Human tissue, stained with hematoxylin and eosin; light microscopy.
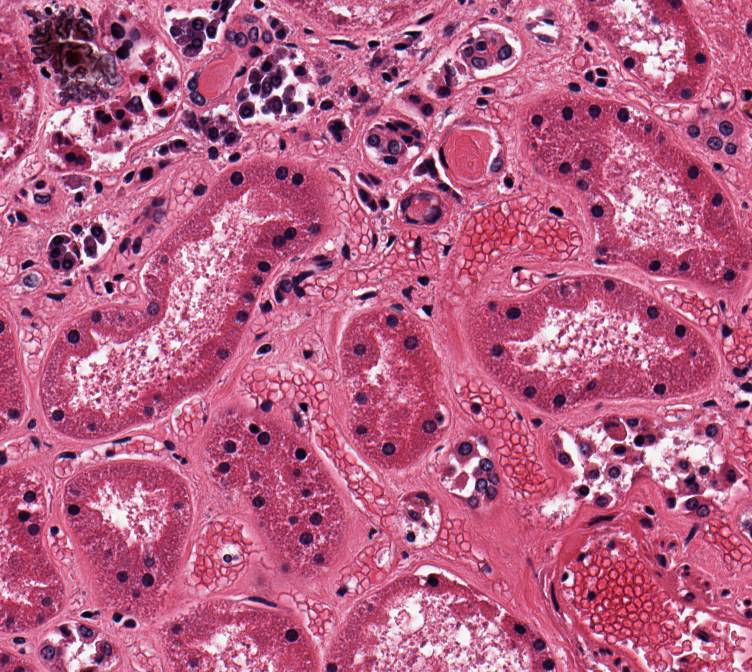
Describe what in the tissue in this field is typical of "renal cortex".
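This is renal cortex. Closely packed tubules, cut in cross and oblique section, fill the field.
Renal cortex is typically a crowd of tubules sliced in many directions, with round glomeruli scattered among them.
Thin strands of stroma separate the tubules.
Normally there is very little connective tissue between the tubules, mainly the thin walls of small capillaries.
The large tubules show abundant granular eosinophilic cytoplasm and single round dark nuclei. The capillaries between the tubules are distended and tightly packed with red blood cells. A clump of brown-black granular pigment lies in the top left corner.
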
